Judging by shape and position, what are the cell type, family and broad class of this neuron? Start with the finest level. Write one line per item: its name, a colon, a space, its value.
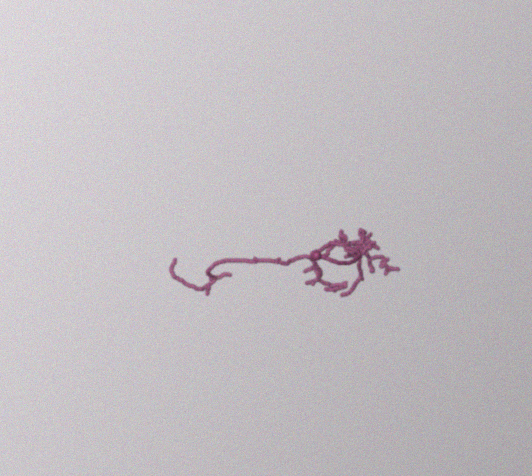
cell type: CB2967
family: hemilineage SMPp&v1_posterior
broad class: central-brain intrinsic neuron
